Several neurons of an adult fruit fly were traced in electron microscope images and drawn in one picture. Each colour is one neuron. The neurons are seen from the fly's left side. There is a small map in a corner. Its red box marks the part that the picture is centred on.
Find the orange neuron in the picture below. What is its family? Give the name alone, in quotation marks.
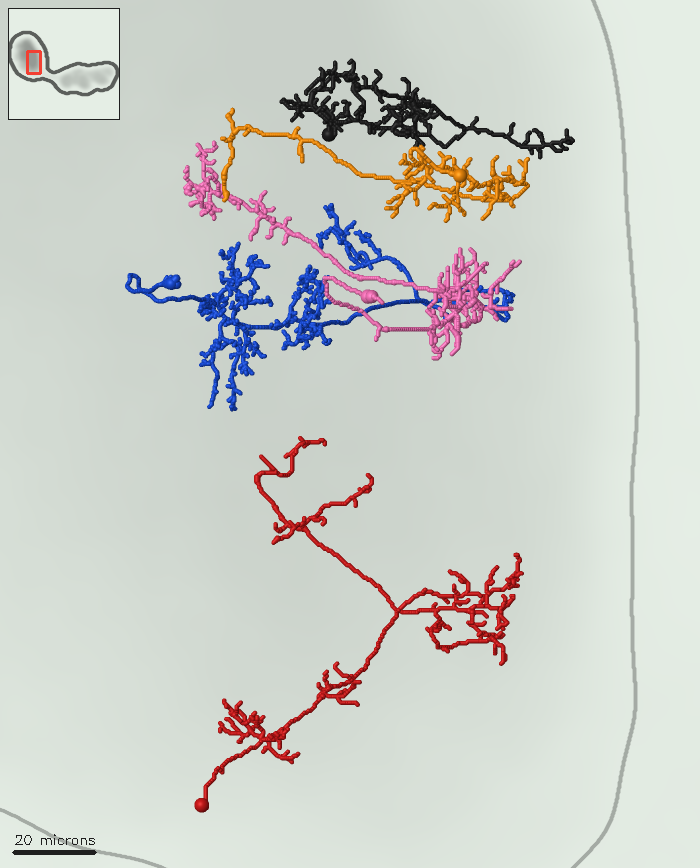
"Tm"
